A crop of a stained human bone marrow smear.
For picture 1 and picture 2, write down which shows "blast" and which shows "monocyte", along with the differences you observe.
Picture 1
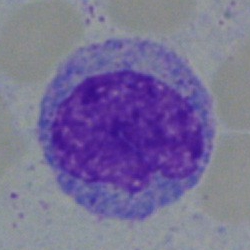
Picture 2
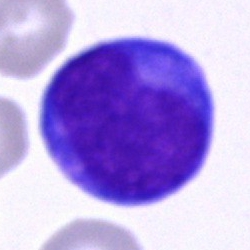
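Picture 1's the monocyte, and picture 2 is the blast. In the monocyte the nucleus fills most of the cell but still leaves a moderate rim of cytoplasm, whereas the blast has only a thin rim, and that rim is deep blue. The monocyte's chromatin is deep purple with darker clumps and small pale spots, while the blast's is finely mottled purple with no coarse dark clumps. You'll also see a shallow indentation along the lower edge of the monocyte's nucleus, and fine purple granules scattered through its cytoplasm. The blast, for its part, is roughly round with a smooth edge and shows no projections or blebs on its surface.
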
